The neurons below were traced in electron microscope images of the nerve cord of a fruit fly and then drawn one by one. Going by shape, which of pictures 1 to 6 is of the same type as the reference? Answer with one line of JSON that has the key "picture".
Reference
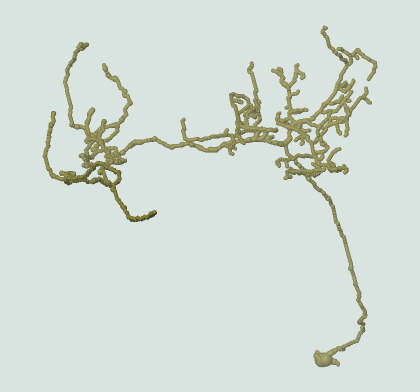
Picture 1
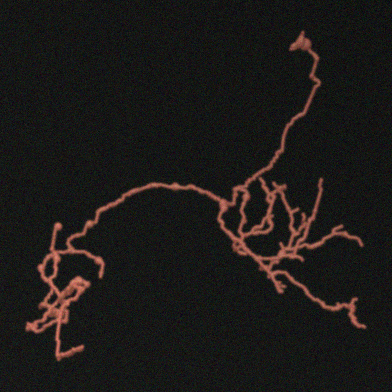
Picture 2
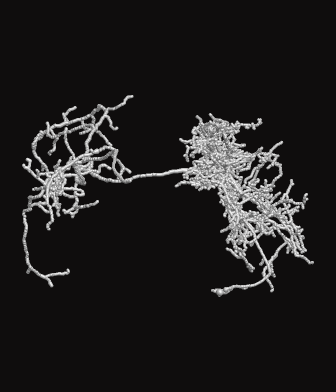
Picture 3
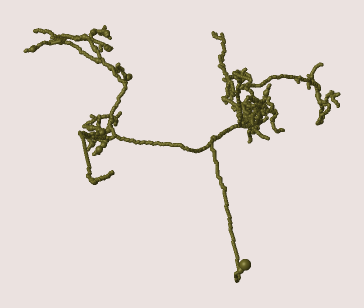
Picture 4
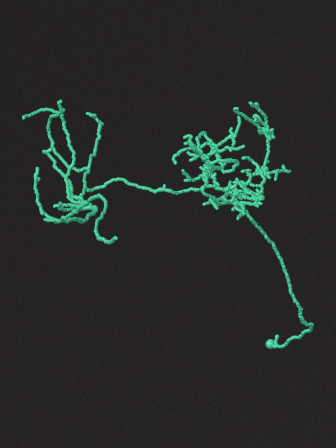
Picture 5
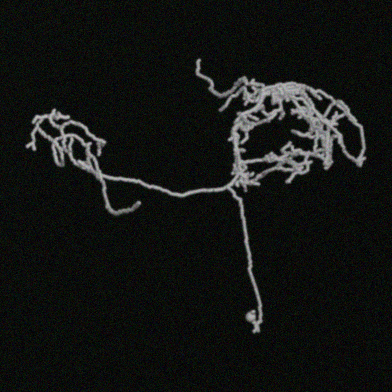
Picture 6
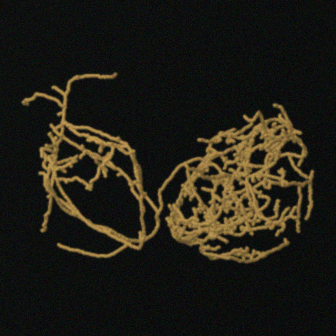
{"picture": 4}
